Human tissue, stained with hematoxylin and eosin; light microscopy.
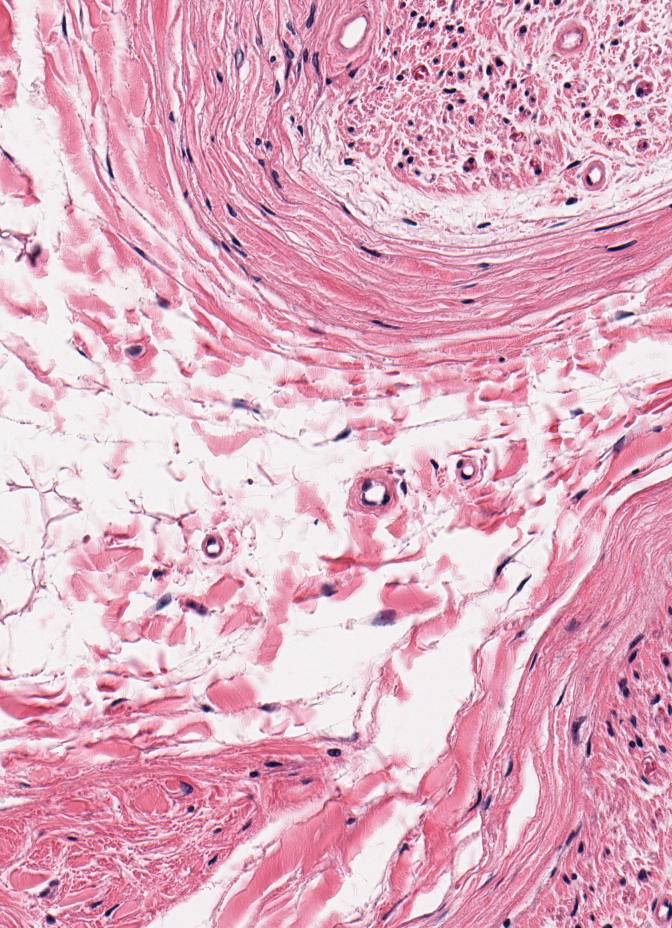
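Tibial nerve, haematoxylin and eosin. Dense, wavy fibrous bands curve along the upper right and lower right, their nuclei dark, thin and elongated, parallel to the fibres. Looser tissue fills the centre and left, where short, scattered pink collagen bundles are separated by wide white spaces. Upper right corner: a rounded compartment of many small pink round profiles and scattered dark nuclei, enclosed by concentric fibrous layers.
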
